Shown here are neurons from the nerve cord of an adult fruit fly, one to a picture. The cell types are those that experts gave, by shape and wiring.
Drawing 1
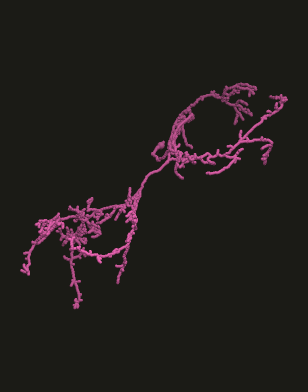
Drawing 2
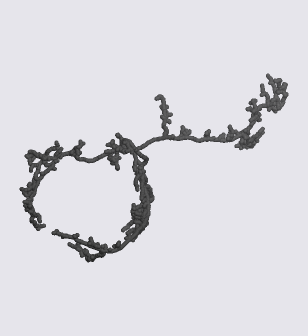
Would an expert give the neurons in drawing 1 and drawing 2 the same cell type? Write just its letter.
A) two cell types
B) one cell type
A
